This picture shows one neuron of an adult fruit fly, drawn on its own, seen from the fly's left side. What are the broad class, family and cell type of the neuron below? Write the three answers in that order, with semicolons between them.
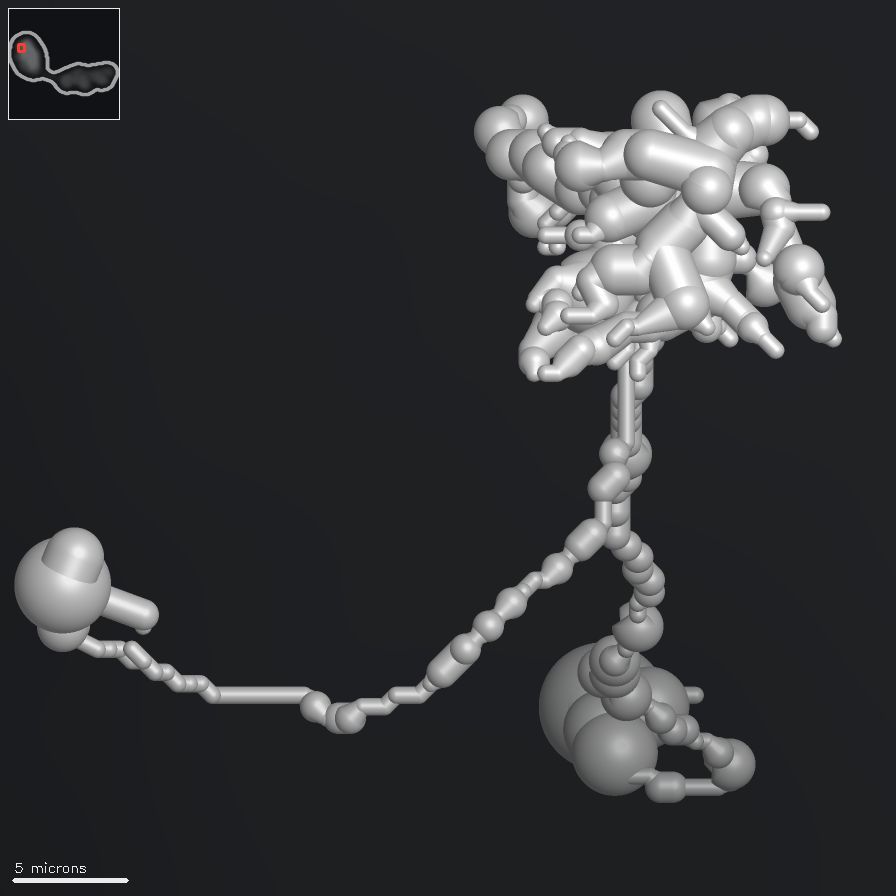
central-brain intrinsic neuron; hemilineage AOTUv3_dorsal; TuBu06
